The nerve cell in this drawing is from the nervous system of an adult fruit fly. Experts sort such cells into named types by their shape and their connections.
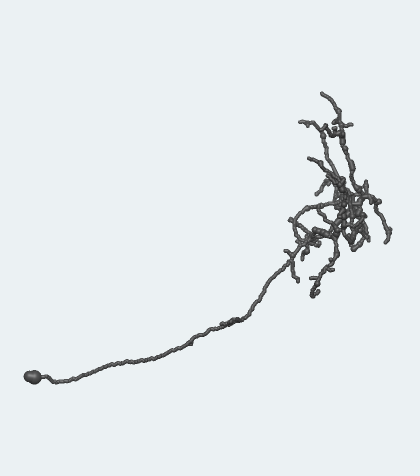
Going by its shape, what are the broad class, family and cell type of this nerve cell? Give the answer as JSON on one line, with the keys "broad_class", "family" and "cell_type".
{"broad_class": "nerve-cord intrinsic neuron", "family": "hemilineage 13B", "cell_type": "IN13B075"}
